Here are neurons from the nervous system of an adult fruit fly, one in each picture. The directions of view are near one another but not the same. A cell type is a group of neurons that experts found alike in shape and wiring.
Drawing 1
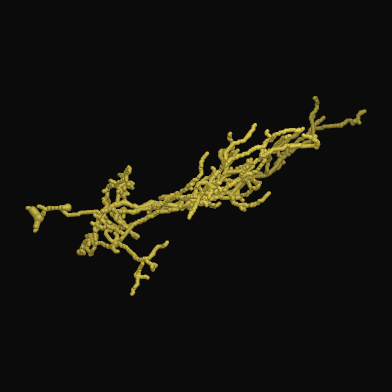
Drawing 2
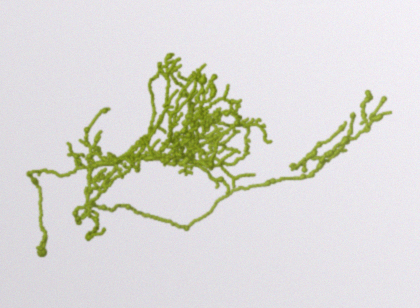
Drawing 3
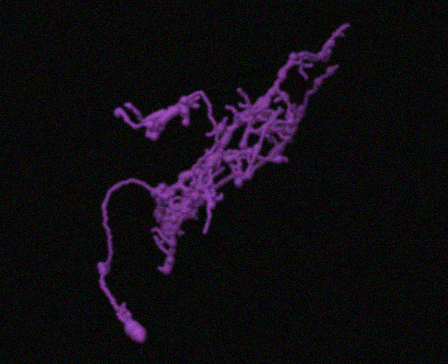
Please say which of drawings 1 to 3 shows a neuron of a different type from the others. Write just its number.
3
